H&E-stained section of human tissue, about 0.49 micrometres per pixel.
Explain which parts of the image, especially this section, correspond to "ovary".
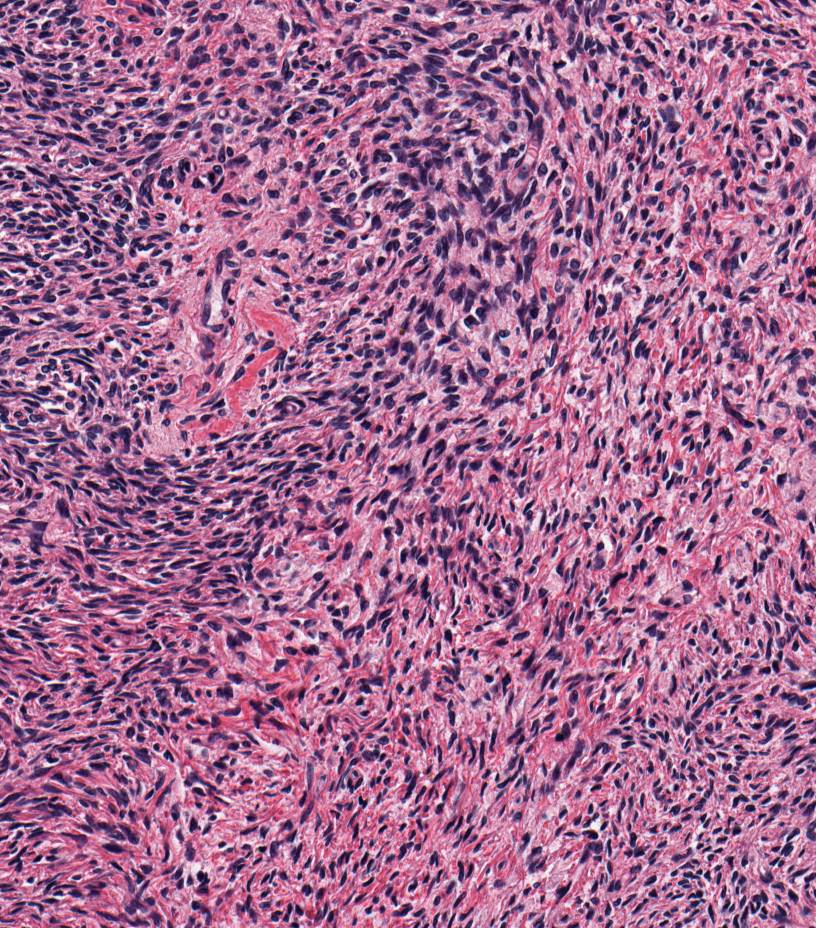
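The name ovary sits comfortably with the main thing here: the whole field is a dense sheet of spindle cells in short, intersecting, swirling fascicles.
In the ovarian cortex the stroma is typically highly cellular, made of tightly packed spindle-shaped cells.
So that crowded spindle-cell sheet fits the ovary well. Beyond that, the nuclei are dark and hyperchromatic, mostly elongated to plump oval with tapered ends. Cytoplasm is scant, pale pink and poorly defined, which leaves the cell borders indistinct. Up in the left-centre there's a small paler, less cellular pink area holding a few deeper red streaks.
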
